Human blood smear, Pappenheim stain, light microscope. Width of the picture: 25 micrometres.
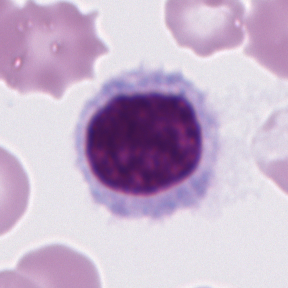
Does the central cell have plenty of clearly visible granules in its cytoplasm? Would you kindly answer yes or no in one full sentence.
No, the cell shows no granules in its cytoplasm.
